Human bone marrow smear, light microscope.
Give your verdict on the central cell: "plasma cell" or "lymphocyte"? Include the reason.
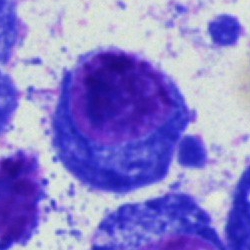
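It is a plasma cell, not a lymphocyte. First, the nucleus sits off-centre toward the top.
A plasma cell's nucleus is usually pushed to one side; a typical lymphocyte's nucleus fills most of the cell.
Second, the cytoplasm is abundant, a broad deep blue band below the nucleus.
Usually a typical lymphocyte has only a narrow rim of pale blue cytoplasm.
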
